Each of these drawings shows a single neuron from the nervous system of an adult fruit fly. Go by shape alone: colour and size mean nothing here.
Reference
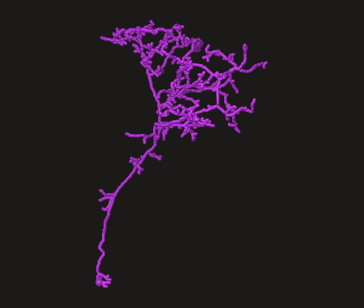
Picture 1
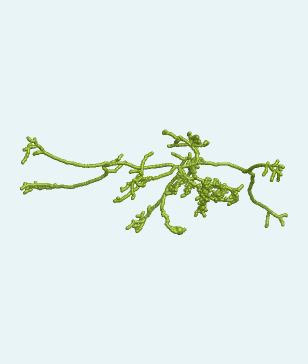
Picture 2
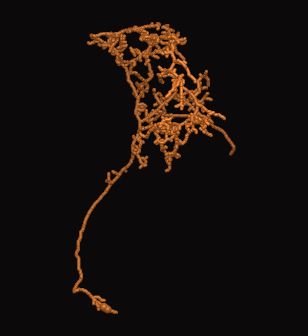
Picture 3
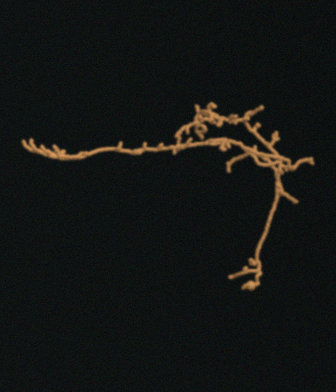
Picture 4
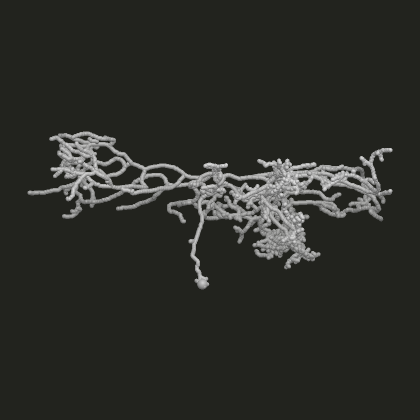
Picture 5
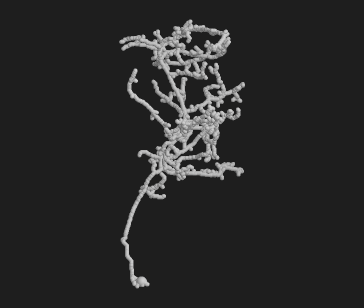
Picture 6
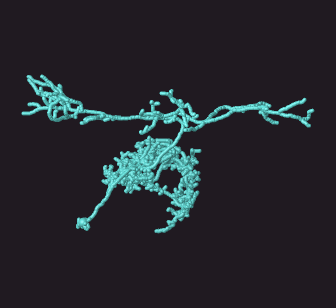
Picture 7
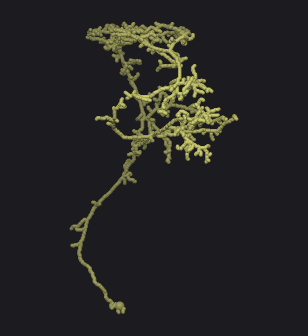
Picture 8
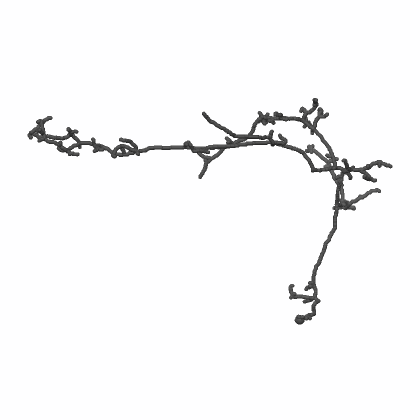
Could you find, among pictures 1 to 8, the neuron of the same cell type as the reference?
2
